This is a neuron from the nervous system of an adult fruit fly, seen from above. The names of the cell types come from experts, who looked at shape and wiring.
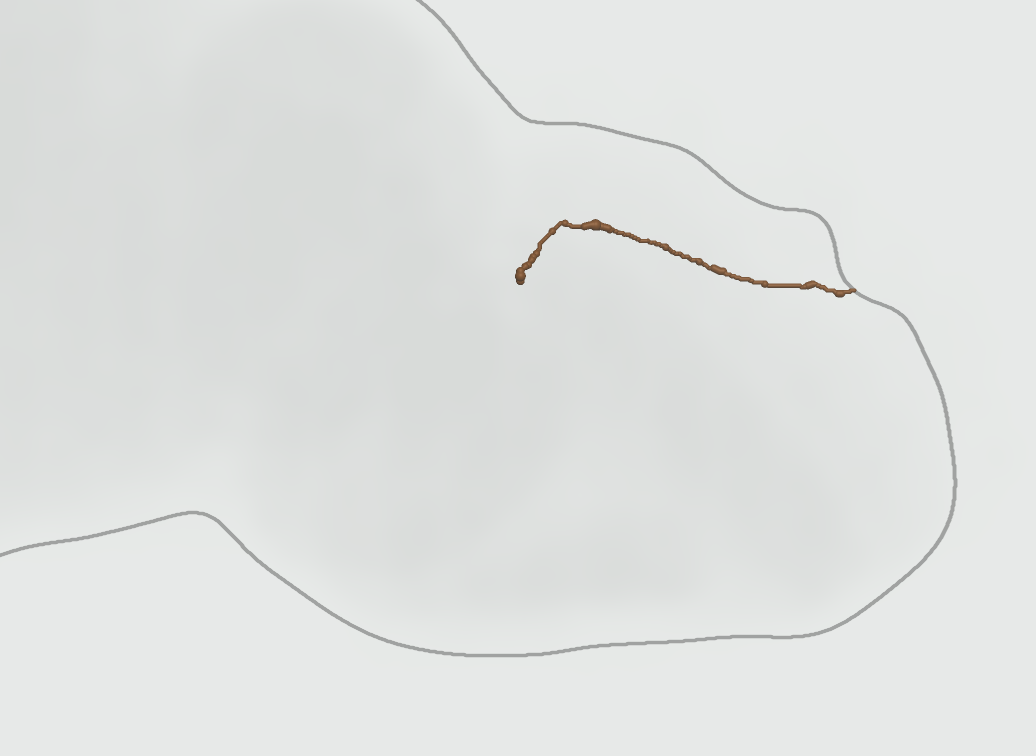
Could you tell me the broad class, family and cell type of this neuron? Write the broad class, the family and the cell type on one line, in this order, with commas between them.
photoreceptor or other optic-lobe sensory neuron, class visual, R7p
